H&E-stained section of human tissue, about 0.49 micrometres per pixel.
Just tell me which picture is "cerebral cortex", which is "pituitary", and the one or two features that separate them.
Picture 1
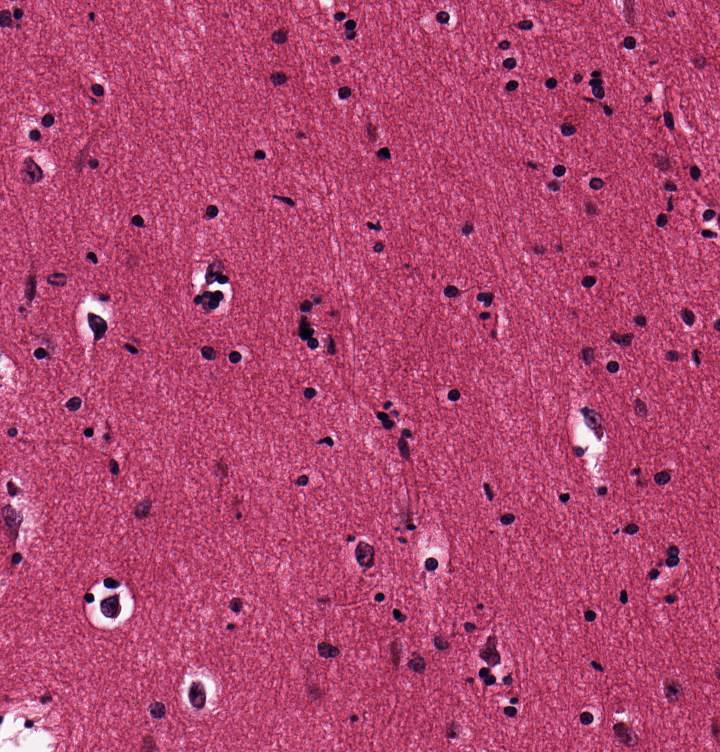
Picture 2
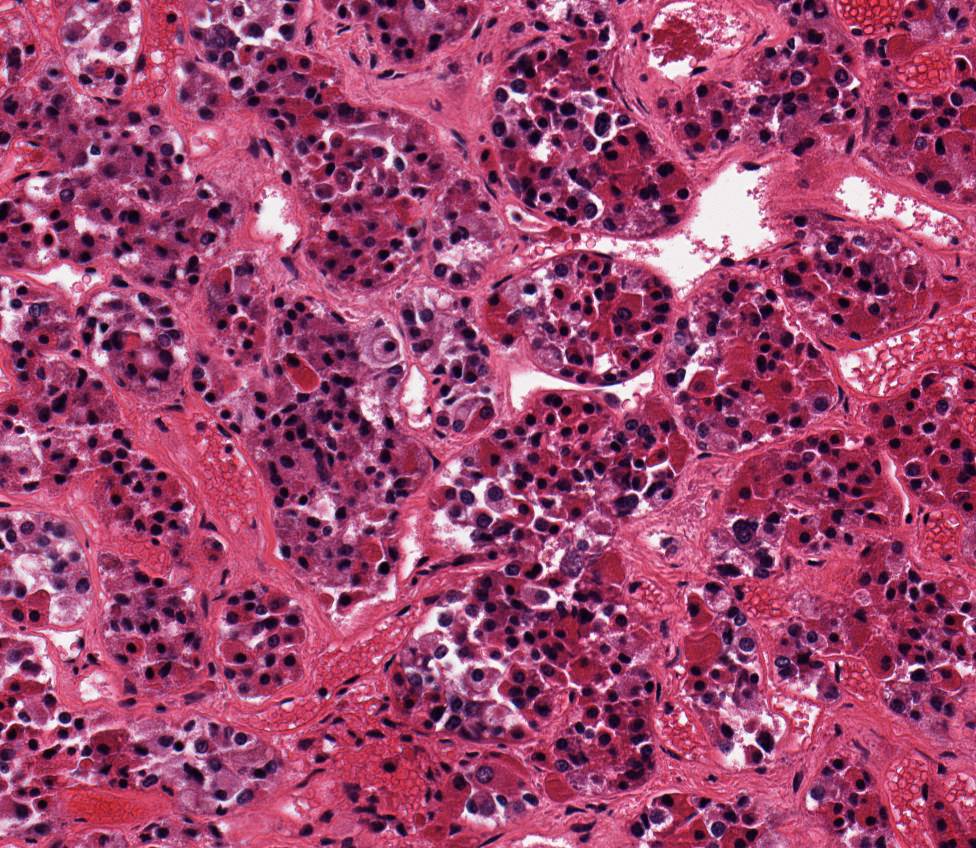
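Step one, names: picture 1 is cerebral cortex; picture 2 is pituitary. Step two, layout: the cortex is a pink, finely fibrillary matrix with scattered nuclei, whereas the pituitary has rounded nests parted by thin pink fibrous septa. Step three, cells: the cortex has mostly small, round, dark nuclei with little cytoplasm, and a few larger cells in clear round halos; pituitary nests intermingle cells having bright deep-red cytoplasm with others whose cytoplasm is purple or pale. Step four: thin-walled vessels packed with red blood cells run in the pituitary septa, clearest along the right edge and lower centre.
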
